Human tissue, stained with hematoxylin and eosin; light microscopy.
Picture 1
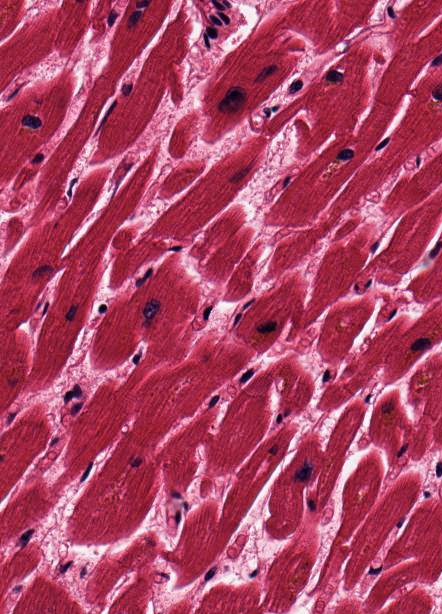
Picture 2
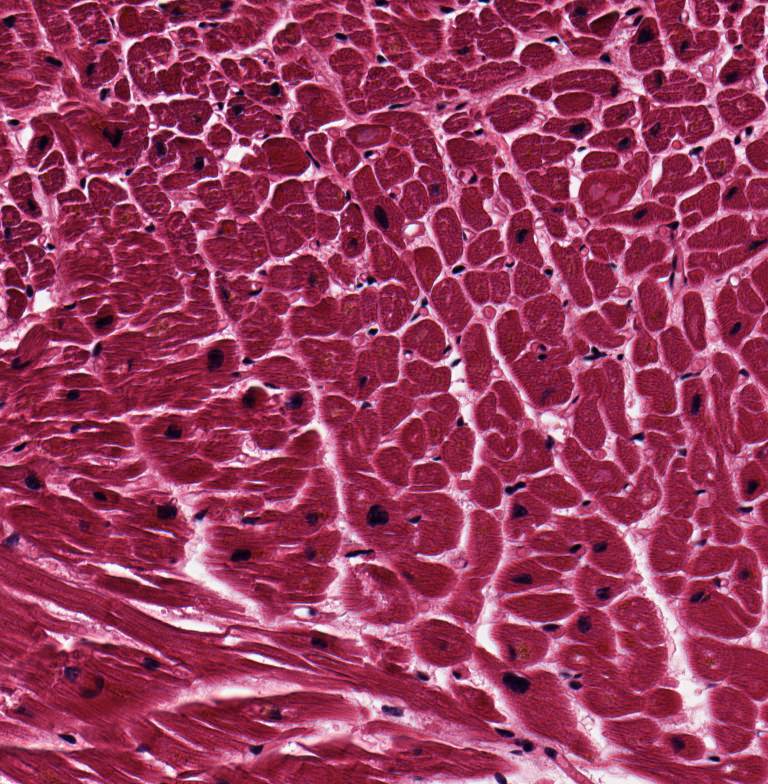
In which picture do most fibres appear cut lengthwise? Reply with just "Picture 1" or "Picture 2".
Picture 1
